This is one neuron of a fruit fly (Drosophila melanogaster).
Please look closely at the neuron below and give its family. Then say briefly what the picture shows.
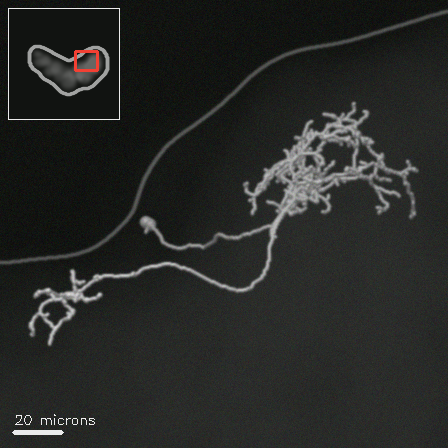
The family is hemilineage DM6_dorso_lateral. This is a central-brain intrinsic neuron. By the scale bar it is about 170 microns wide in this view. The picture shows dozens of branch ends.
